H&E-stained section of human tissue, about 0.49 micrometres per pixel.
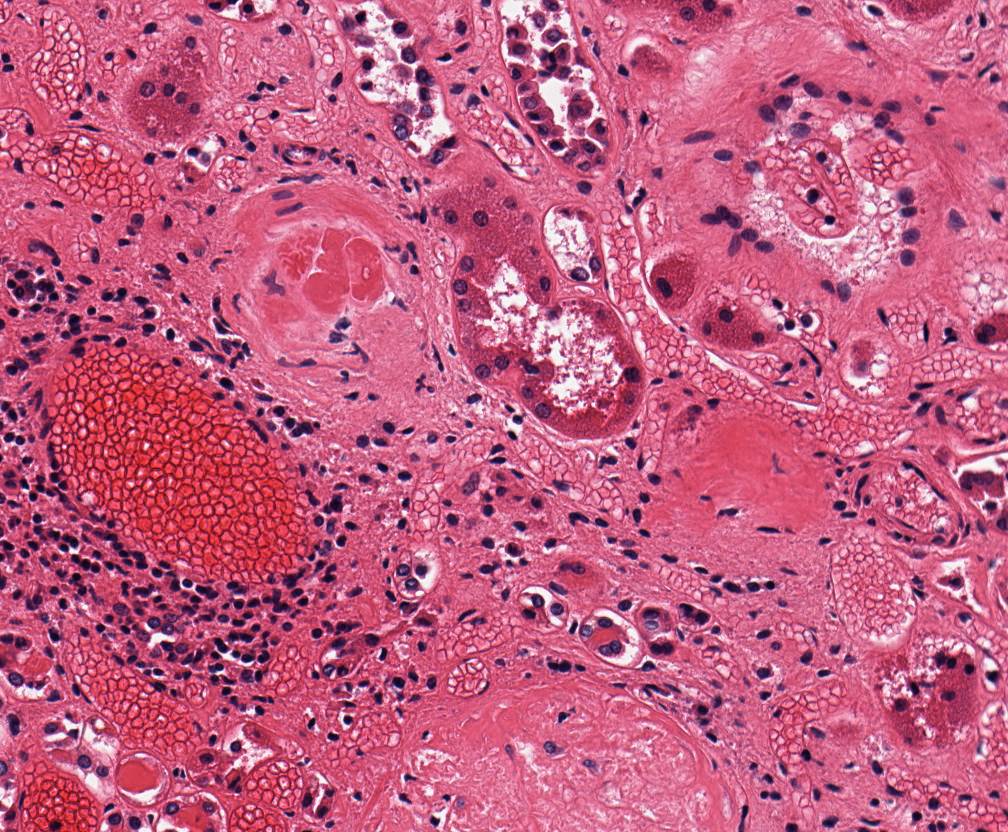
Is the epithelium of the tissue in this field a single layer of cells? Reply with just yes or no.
Yes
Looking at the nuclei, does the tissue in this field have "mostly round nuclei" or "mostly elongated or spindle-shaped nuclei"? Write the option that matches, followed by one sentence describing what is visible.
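Mostly round nuclei. Tubules lined by a single layer of epithelial cells with pink cytoplasm and round nuclei lie mainly in the upper centre and upper right.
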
